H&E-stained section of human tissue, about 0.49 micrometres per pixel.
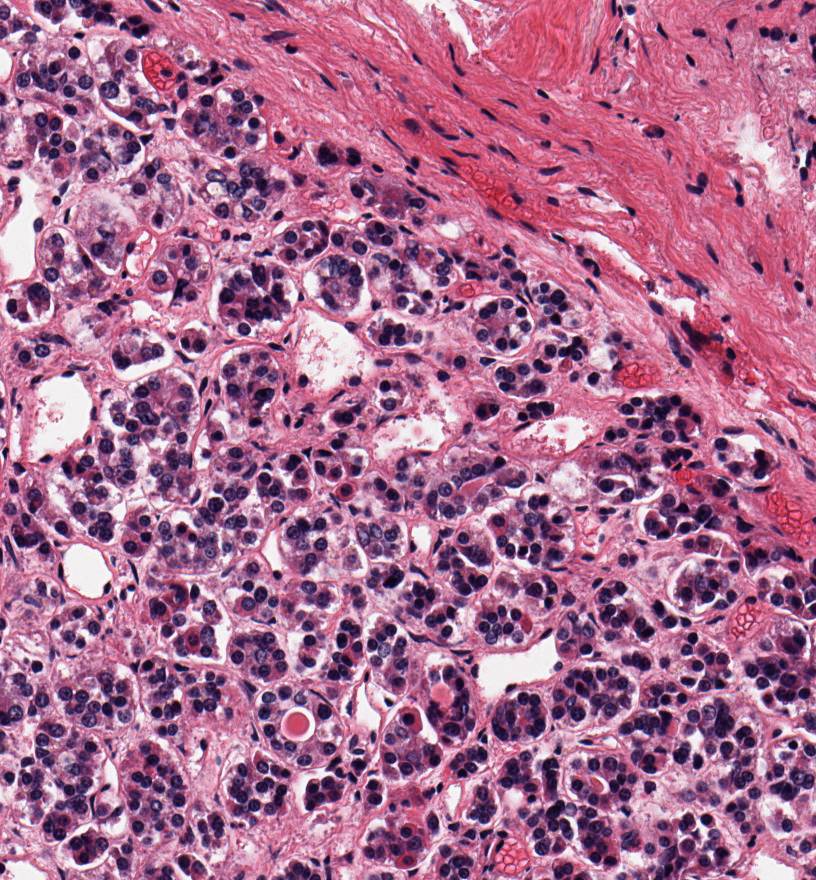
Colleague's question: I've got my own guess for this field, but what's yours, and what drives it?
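Pars distalis of the pituitary makes up most of the field. Small rounded nests of cells are separated by thin fibrous septa.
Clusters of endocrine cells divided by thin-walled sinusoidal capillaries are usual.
Cytoplasm varies from cell to cell: most is pale to purplish, a scattered few deeper pink.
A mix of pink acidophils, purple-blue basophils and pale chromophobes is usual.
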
